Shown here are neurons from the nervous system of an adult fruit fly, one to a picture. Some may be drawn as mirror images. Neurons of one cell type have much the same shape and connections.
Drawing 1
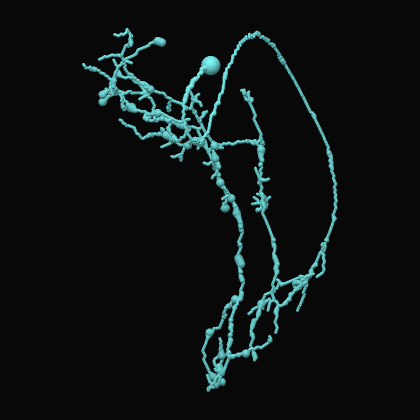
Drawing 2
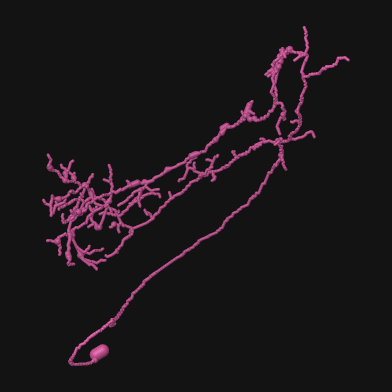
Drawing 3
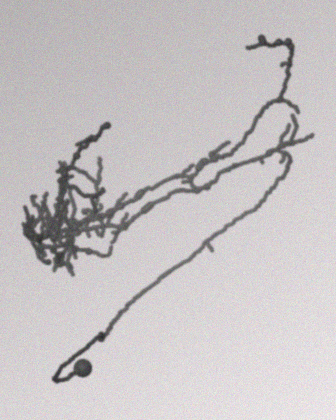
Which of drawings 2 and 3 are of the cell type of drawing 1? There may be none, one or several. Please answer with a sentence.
Drawing 2 is of the same cell type.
